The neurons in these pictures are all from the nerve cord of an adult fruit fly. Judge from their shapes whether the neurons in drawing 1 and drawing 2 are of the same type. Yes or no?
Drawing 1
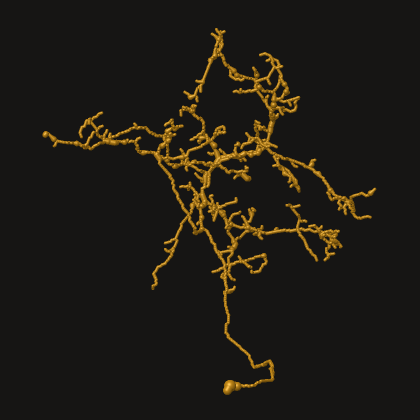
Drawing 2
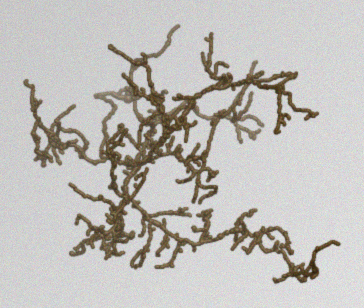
no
